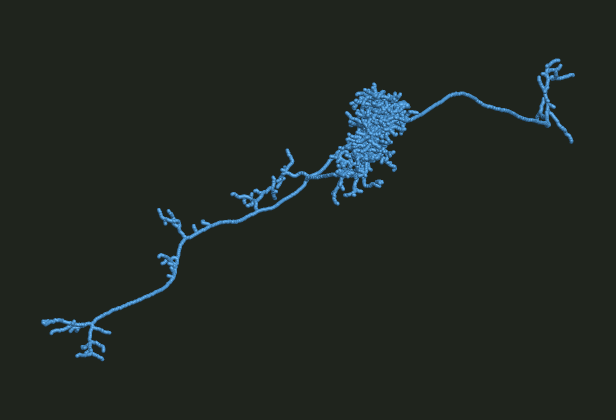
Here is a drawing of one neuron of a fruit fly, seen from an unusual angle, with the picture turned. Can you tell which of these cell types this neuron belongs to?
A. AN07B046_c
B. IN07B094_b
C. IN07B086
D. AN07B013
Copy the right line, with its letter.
D. AN07B013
